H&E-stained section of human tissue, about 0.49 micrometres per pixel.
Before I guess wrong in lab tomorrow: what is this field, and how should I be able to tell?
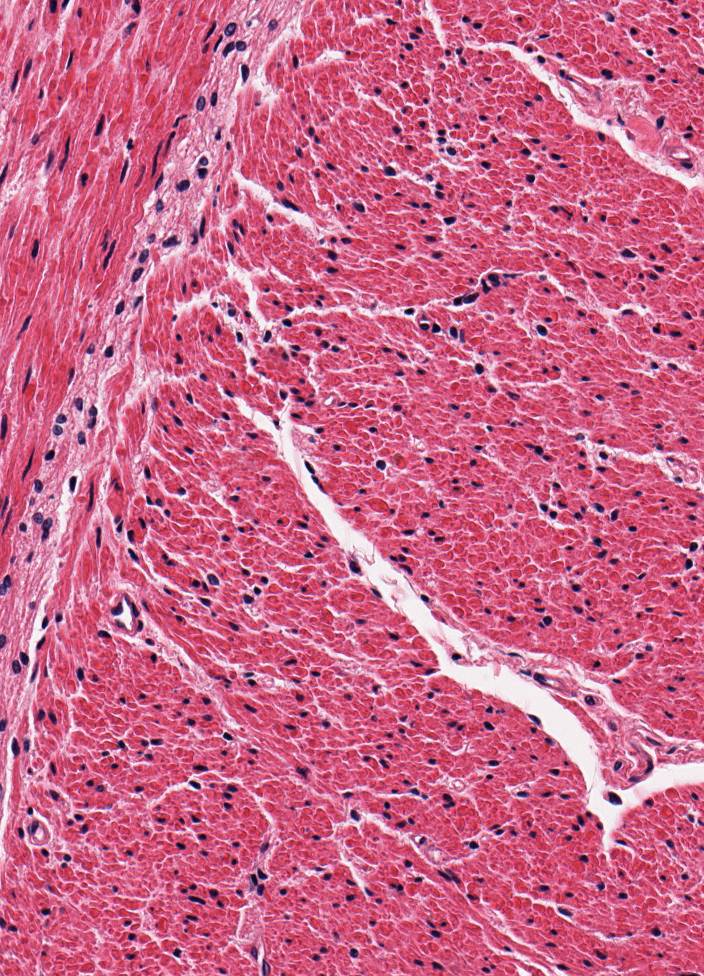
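What fills this field is smooth muscle. In the centre and right it is cut across as closely packed small round-to-polygonal pink profiles; along the left edge the fibres run lengthwise, top to bottom, with elongated nuclei.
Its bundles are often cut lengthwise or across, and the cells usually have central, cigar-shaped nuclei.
Small, dark blue, oval nuclei lie singly among the fibres, not in clusters, and the cytoplasm is an even, strong pink-red.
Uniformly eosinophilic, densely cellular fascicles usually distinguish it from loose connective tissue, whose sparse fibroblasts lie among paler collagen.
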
